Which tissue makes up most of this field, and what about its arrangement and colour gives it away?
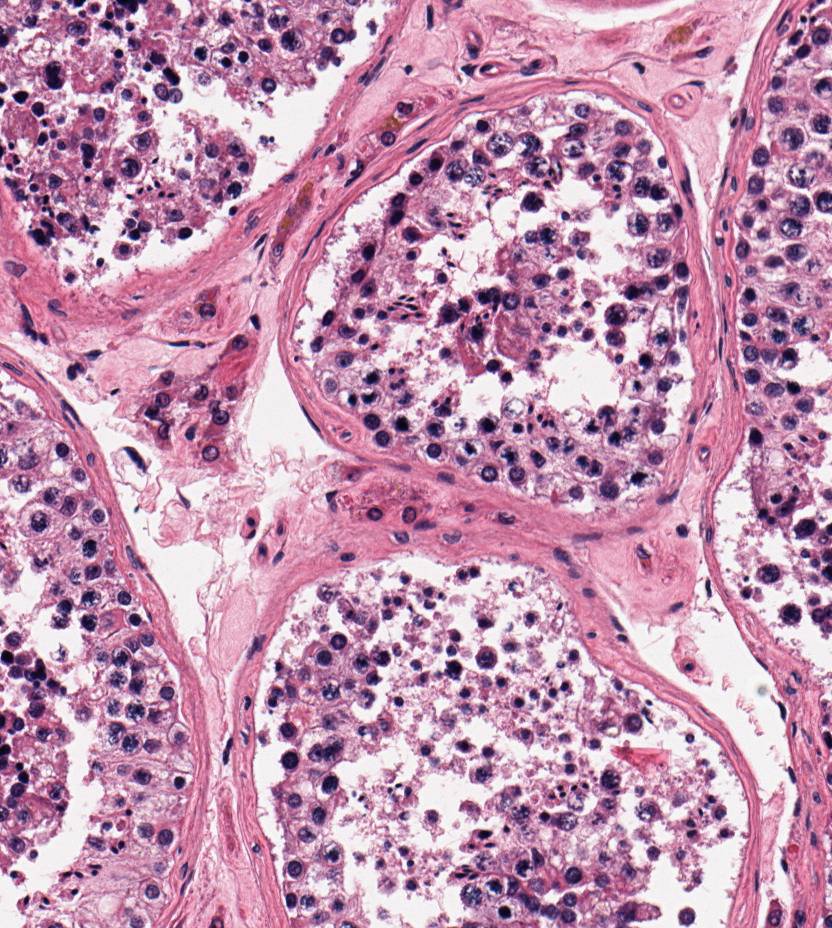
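The structure is the seminiferous tubule, cut across as rounded profiles that fill the field, separated by narrow bands of interstitial tissue.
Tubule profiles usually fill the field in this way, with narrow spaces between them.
The tubules hold many round cells with dark, coarsely clumped chromatin.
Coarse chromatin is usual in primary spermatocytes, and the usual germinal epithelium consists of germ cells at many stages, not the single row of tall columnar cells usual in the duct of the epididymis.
Toward the centres the cells lie loosely among clear gaps and granular debris.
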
